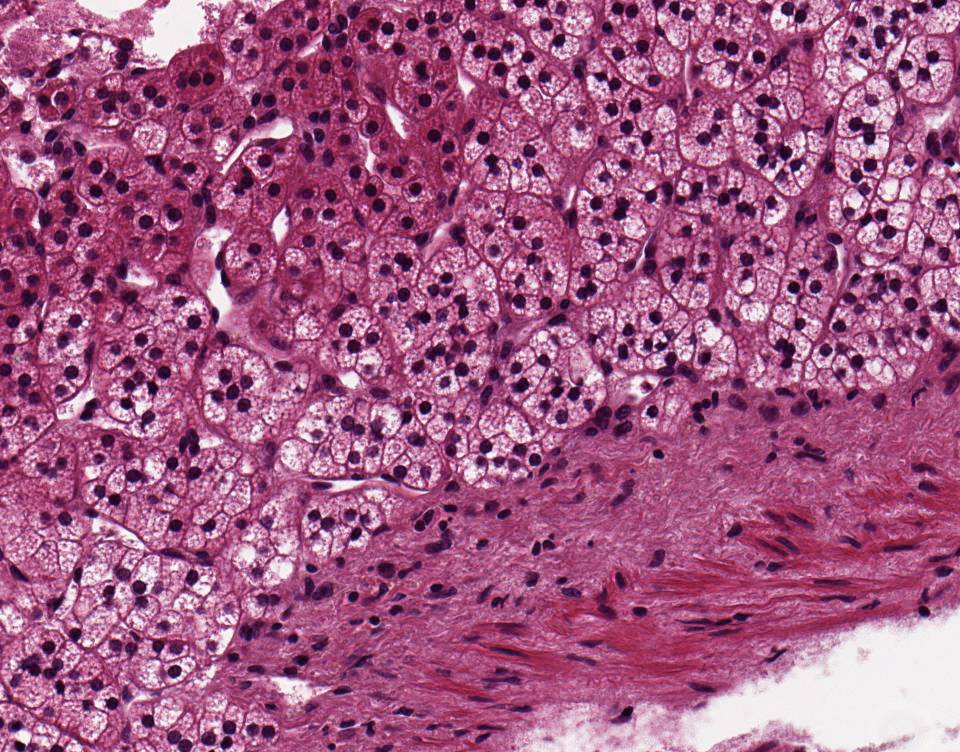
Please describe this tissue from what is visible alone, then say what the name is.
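Large polygonal cells occupy the upper and left parts of the field, while a band of fibrous tissue crosses the lower right. Thin pink septa outline the rounded nests and short cords in which these cells are grouped. Most of them have pale, finely vacuolated, foamy cytoplasm and small, round, darkly stained nuclei. The tissue is adrenal gland.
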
